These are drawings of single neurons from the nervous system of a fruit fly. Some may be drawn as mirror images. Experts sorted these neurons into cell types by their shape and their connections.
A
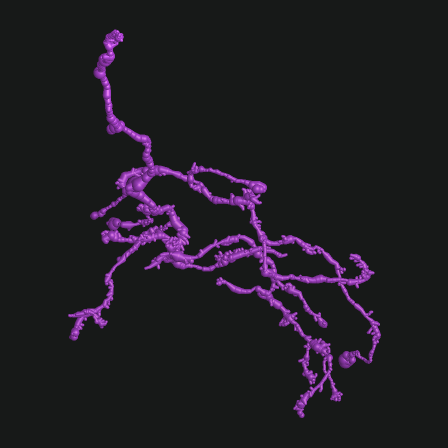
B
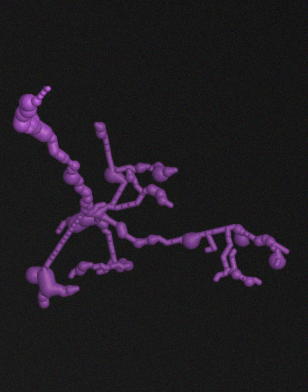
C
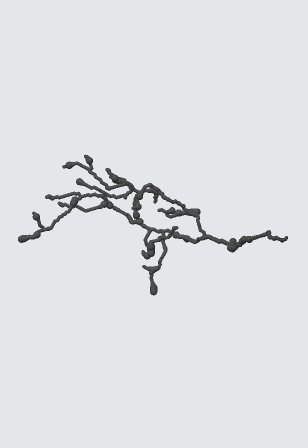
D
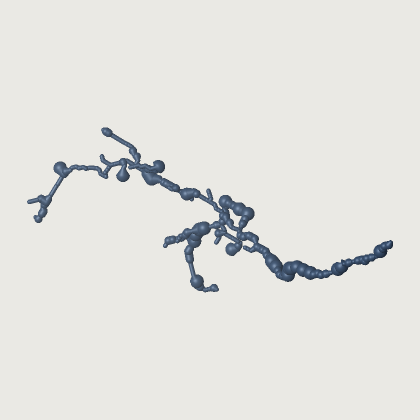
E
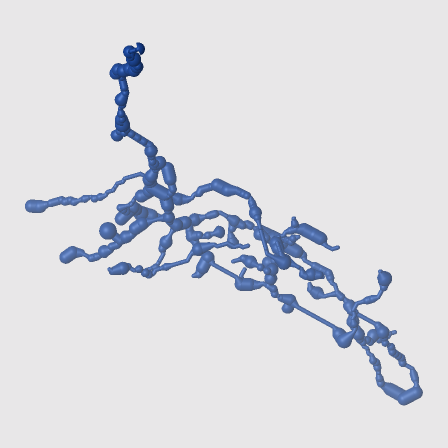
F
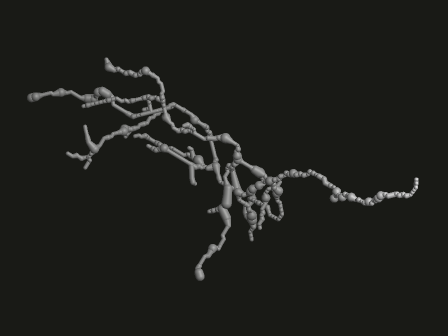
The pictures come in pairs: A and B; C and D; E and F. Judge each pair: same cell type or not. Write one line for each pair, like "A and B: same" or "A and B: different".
A and B: same
C and D: same
E and F: different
